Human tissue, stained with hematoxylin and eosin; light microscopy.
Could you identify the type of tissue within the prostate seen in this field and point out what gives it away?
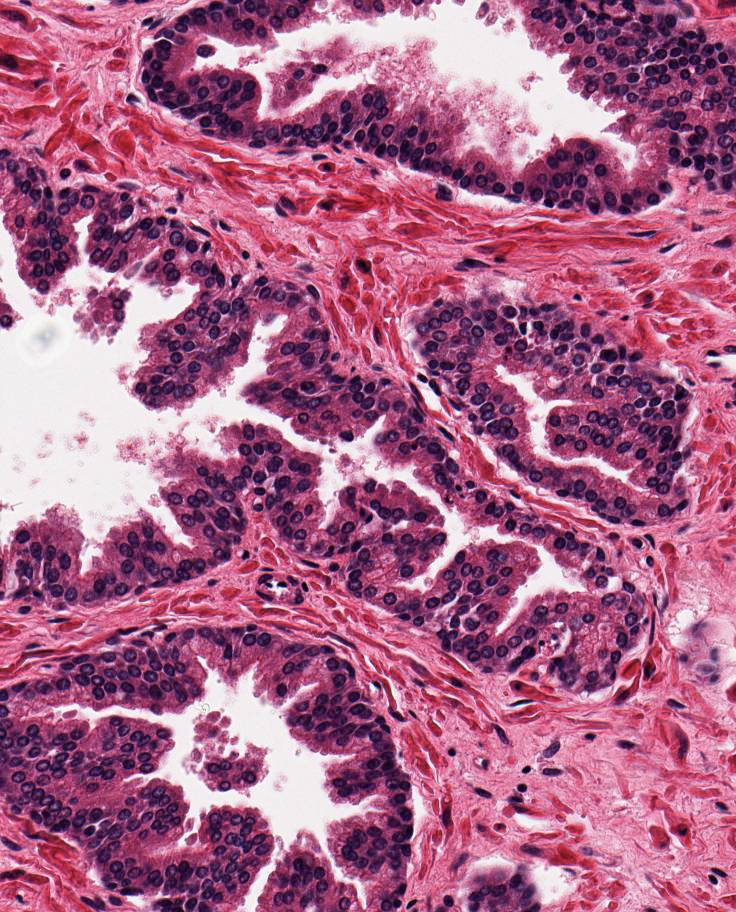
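So this is prostatic gland: several large glands with irregular, branching lumens, separated by bands of pink stroma. The lining folds in and throws papillary tufts into the lumens, most markedly around the large one at the left middle.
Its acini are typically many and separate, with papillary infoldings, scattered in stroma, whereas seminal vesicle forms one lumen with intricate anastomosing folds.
Nuclei: round to oval, dark purple, fairly uniform; cytoplasm pale pink to lilac and finely granular.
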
